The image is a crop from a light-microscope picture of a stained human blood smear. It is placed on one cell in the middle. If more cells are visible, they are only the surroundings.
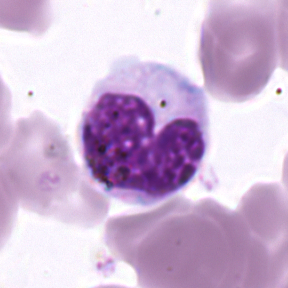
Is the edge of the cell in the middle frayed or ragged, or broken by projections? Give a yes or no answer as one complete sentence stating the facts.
No, the cell's outline is smooth, without projections.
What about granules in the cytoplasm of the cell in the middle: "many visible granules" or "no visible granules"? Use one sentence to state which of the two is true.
There are no visible granules in its cytoplasm.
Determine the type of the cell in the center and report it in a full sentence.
In the crop, the cell of interest at the centre is a band neutrophil.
